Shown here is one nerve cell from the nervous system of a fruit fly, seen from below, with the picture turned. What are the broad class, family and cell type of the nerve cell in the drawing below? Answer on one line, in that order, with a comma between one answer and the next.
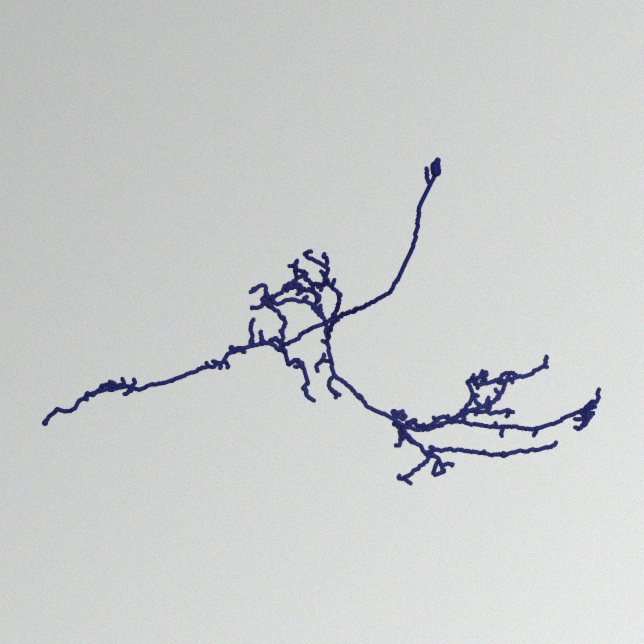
central-brain intrinsic neuron, hemilineage CREl1, SLP242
